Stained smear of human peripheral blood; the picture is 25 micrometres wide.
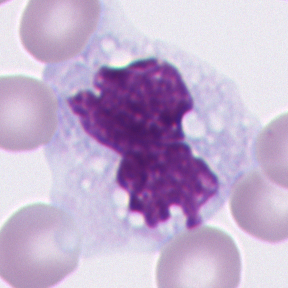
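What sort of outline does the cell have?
An irregular, uneven one, not smooth and round.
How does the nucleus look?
A single irregular, folded mass with jagged edges, elongated diagonally from upper left to lower right.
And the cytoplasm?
Abundant and pale grey-blue.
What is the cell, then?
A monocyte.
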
